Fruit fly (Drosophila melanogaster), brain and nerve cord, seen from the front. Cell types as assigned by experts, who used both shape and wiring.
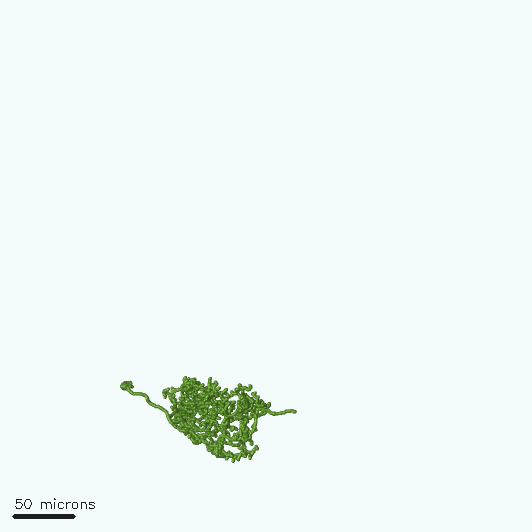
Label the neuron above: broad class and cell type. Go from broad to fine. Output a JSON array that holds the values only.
["central-brain intrinsic neuron", "GNG136"]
